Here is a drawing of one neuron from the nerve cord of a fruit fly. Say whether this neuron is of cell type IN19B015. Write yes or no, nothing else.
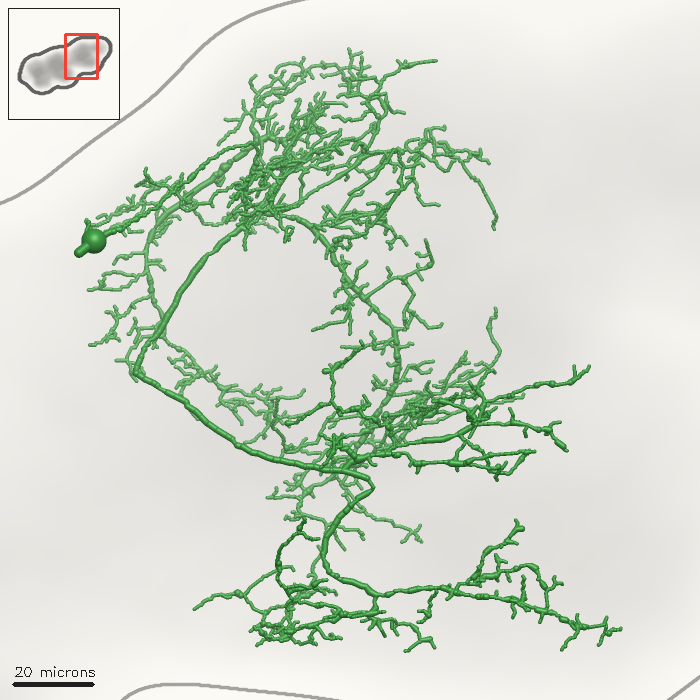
yes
